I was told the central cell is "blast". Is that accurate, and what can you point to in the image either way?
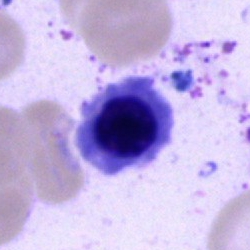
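The outline is irregular, set with small blunt bumps around the edge. The chromatin is dark and dense. The cytoplasm is blue and carries no granules. Small purple fragments are scattered in the background to the upper right.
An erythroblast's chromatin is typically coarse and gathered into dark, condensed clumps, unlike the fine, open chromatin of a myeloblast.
The dark, dense chromatin therefore counts for erythroblast and against blast.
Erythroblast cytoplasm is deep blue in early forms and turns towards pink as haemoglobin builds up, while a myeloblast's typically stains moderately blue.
Blue cytoplasm on its own could suit either name. The outline, the lack of granules and the background fragments are recorded without weighing for either. The cell is an erythroblast, not a blast.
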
